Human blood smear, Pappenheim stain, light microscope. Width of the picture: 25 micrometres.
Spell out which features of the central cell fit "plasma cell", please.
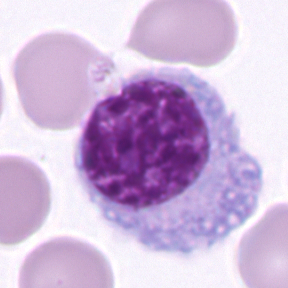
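On position, the nucleus lies off-centre, shifted toward the upper left of the cell.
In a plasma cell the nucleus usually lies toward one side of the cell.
On shape and size, the nucleus is round in outline and about 11 micrometres across.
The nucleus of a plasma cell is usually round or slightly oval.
On chromatin, it is coarse, gathered into dark patches with paler spaces between them.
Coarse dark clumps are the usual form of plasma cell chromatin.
On all three of these points, the cell goes with the name plasma cell. On the cytoplasm, its widest rim lies on the lower right side of the nucleus, and it holds many small clear vacuoles.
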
